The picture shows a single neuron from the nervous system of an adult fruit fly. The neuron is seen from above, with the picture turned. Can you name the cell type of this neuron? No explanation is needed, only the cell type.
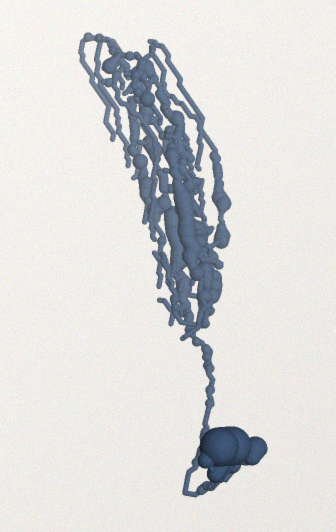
Lai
